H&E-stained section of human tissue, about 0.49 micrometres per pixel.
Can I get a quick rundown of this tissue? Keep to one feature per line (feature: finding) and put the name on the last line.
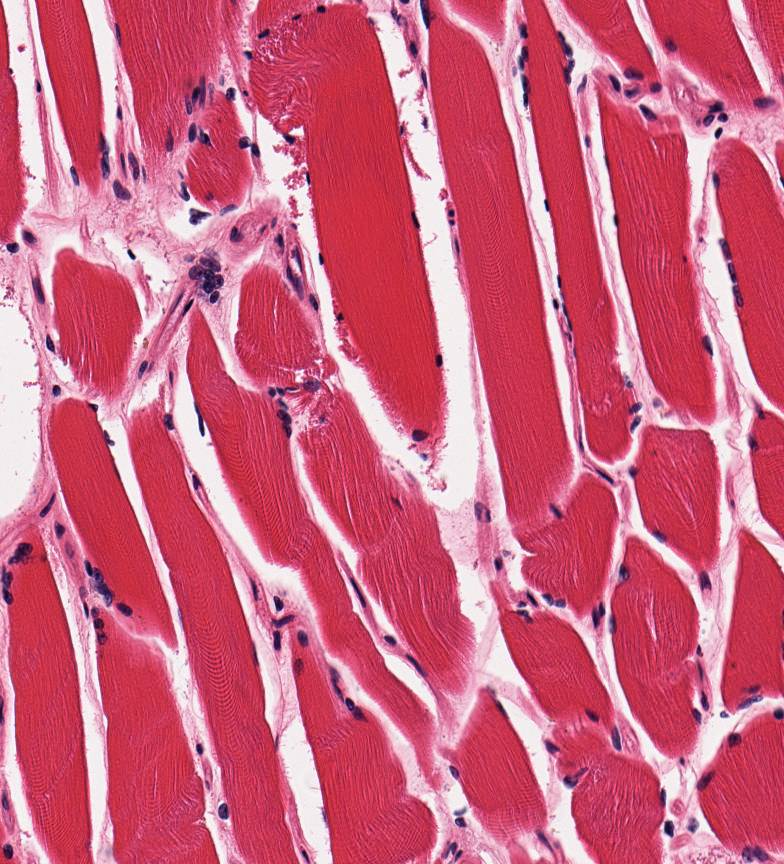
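Fibres: long, separate, side by side in parallel groups
Cytoplasm: deep red, fine transverse cross-striations in many fibres
Nuclei: small, dark, flattened, at fibre edges rather than centres
Upper left: small clump of dark round nuclei in connective tissue
Name: skeletal muscle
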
